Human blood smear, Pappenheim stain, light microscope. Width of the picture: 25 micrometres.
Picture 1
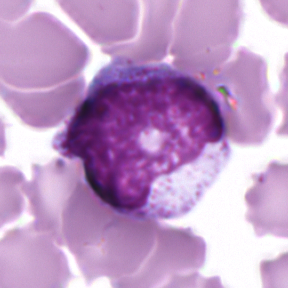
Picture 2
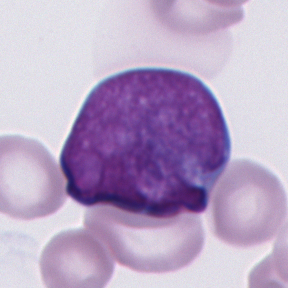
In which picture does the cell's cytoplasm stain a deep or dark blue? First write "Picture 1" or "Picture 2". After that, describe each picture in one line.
Picture 2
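Picture 1: The cytoplasm is very pale, almost colourless.
Picture 2: The cytoplasm forms only a thin deep-blue rim.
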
